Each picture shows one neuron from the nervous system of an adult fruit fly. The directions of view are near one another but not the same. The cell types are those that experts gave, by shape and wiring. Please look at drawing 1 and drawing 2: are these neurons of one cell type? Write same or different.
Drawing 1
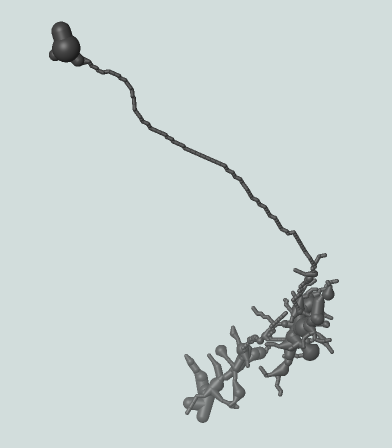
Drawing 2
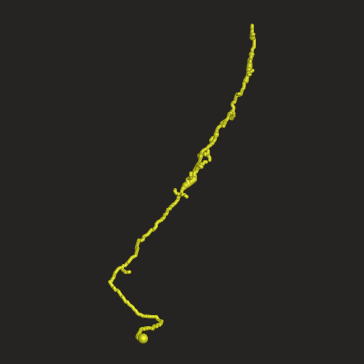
different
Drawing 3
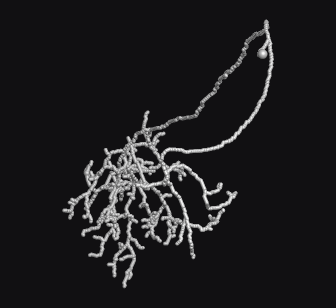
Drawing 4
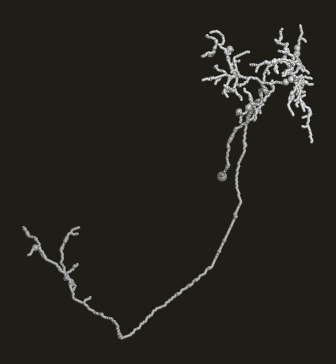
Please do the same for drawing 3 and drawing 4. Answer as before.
same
